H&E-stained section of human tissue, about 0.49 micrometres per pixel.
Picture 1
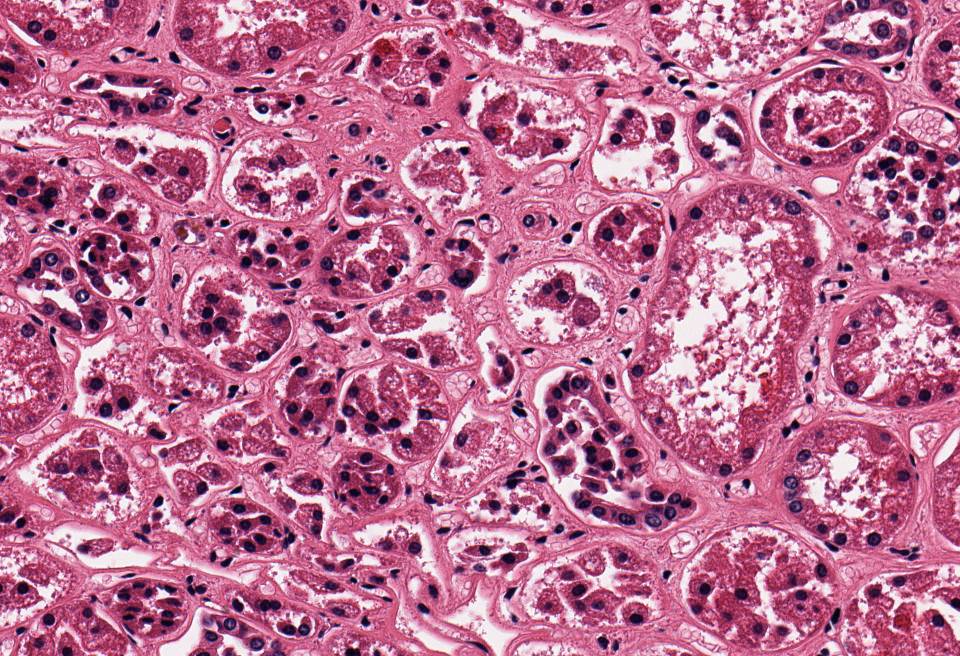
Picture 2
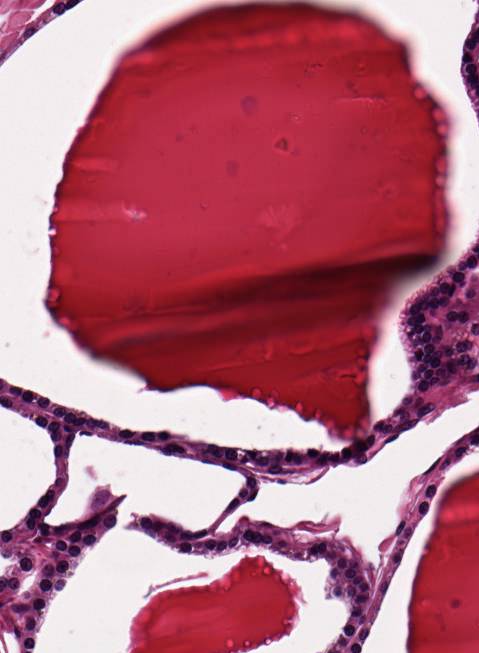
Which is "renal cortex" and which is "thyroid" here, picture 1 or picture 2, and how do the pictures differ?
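As I read them, picture 1 is renal cortex and picture 2 is thyroid. What I notice first in the renal cortex is how tightly the rounded and oval tubular cross-sections pack the whole field, with only narrow bands of stroma between them. The thyroid, by contrast, is built of rounded follicles of very unequal size: one very large follicle takes up most of the upper half, and a smaller colloid-filled one sits at the bottom centre. Looking at the linings, most renal tubules have cuboidal cells with abundant granular eosinophilic cytoplasm, whereas the thyroid follicles have a single layer of flattened to low cuboidal cells. Both show small, round, darkly stained nuclei. I also see one tubule just below the centre of the renal cortex whose cells have more purple cytoplasm and more crowded nuclei than those around it.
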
